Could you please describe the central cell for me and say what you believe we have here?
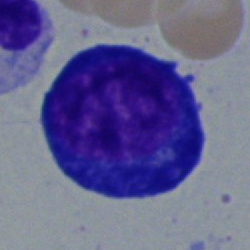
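The outline is round to slightly oval and mostly smooth. A few small knob-like blebs protrude from its upper right edge. The cytoplasm contains no granules; beside the nucleus, at the lower right, it shows a small pale patch. The cell is a proerythroblast.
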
